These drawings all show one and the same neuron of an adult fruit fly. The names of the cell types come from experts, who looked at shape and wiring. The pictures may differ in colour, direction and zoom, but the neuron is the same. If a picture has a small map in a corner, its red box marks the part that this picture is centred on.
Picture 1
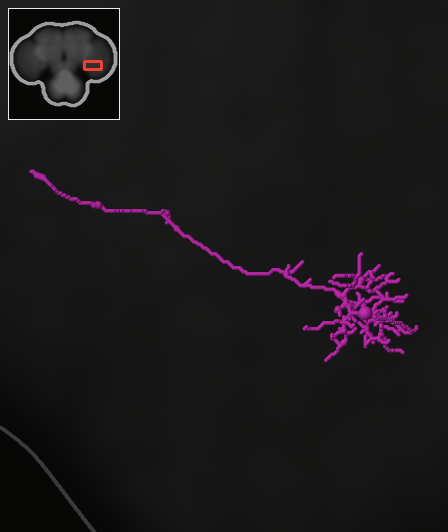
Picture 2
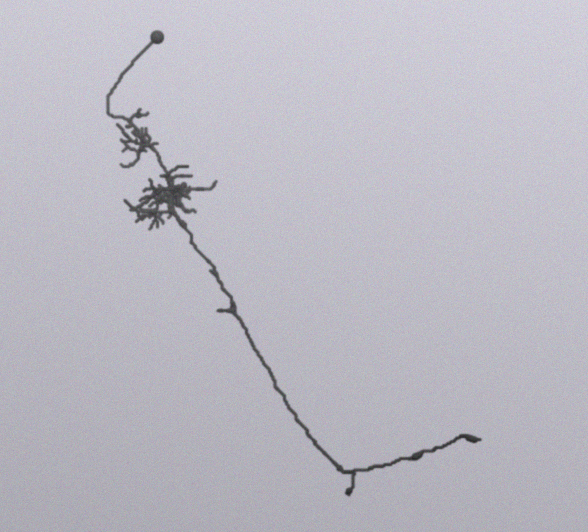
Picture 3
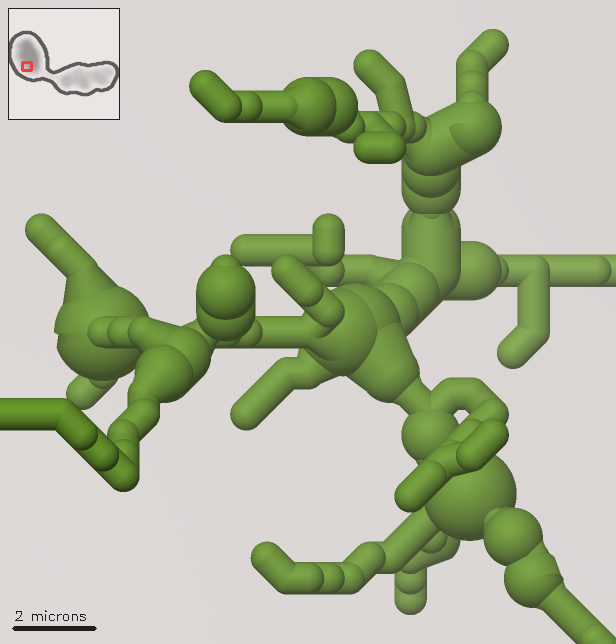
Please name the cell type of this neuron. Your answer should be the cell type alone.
TmY3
